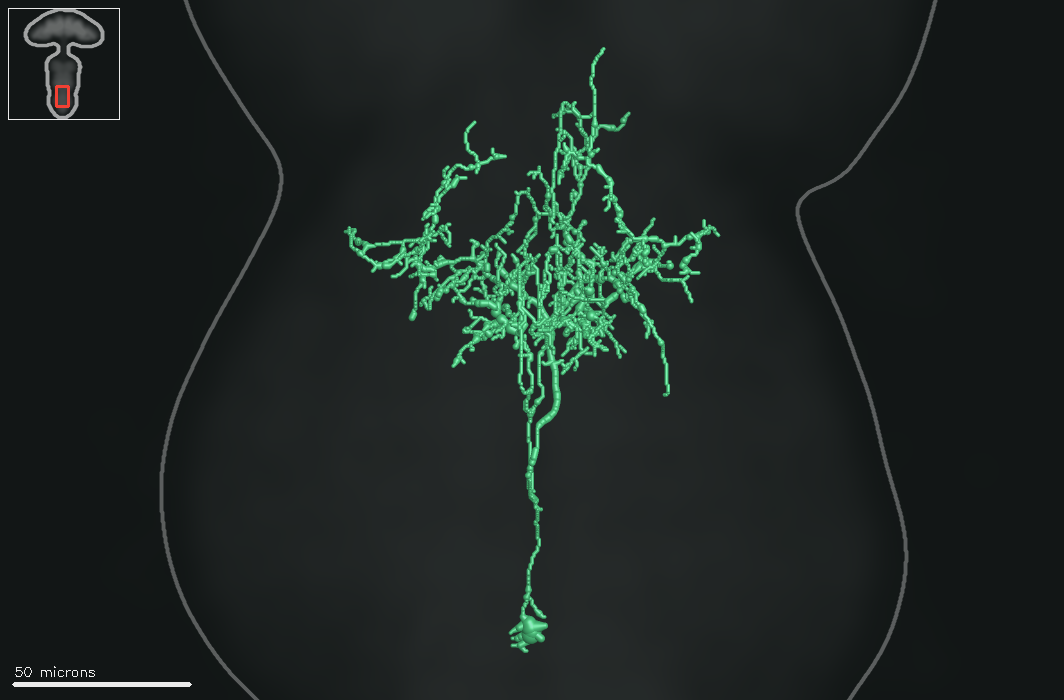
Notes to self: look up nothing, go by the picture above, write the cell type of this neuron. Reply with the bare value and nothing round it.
IN00A013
